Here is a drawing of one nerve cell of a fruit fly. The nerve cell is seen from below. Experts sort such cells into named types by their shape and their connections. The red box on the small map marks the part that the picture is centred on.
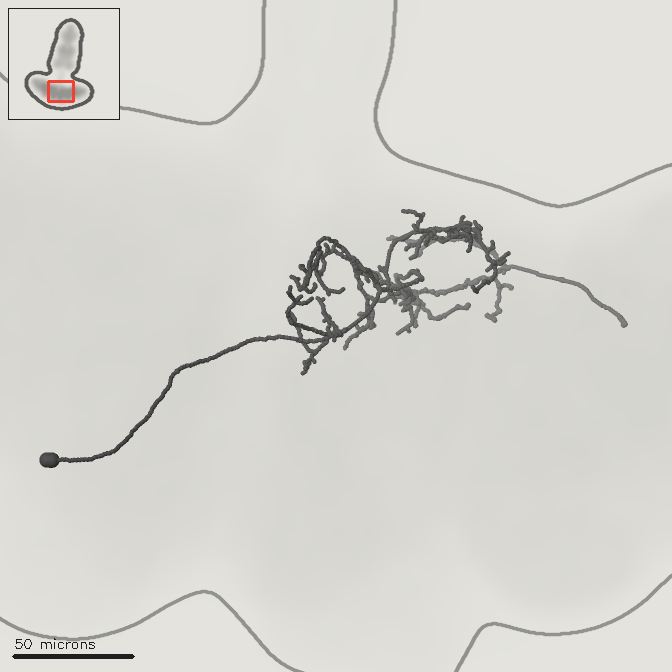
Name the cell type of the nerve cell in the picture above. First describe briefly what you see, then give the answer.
It is in the brain and does not reach the nerve cord. By the scale bar it is about 250 microns wide in this view. The picture shows dozens of branch ends. It is a central-brain intrinsic neuron. Its cell type is GNG657.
